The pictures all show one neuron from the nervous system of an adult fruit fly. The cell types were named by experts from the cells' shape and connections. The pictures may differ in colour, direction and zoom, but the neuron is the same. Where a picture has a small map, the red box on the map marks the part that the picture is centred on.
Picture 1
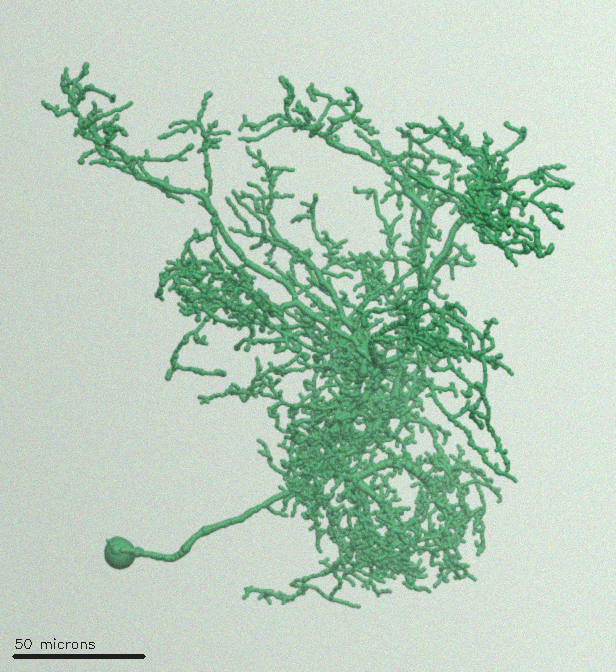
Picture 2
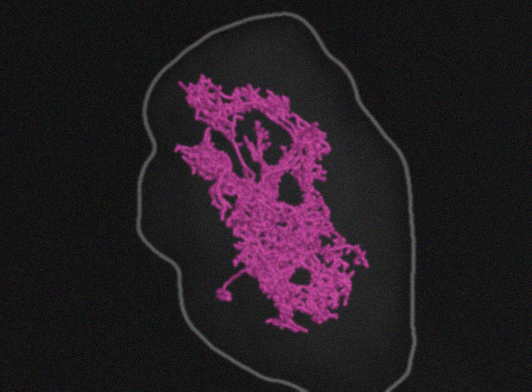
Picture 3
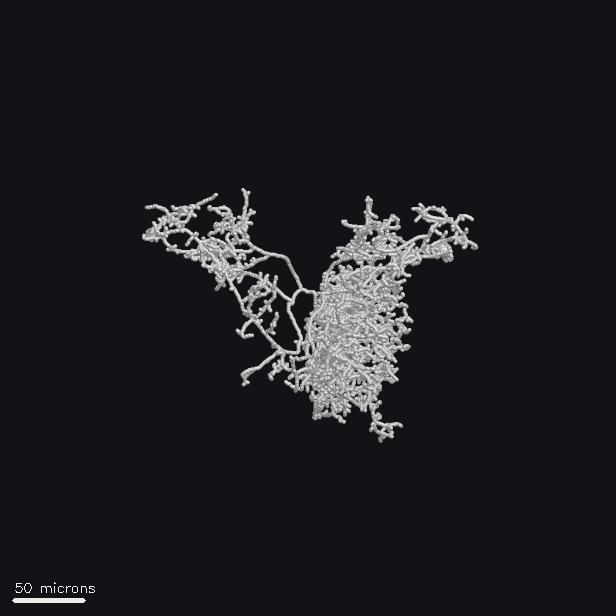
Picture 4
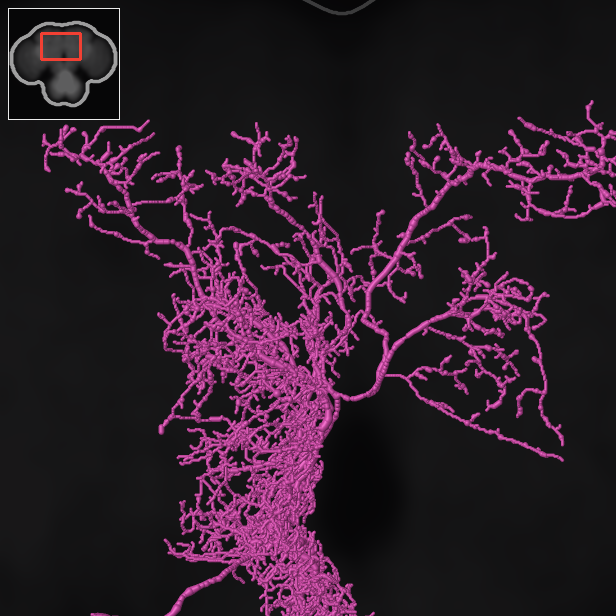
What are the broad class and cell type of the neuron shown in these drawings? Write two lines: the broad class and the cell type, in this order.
central-brain intrinsic neuron
VES041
